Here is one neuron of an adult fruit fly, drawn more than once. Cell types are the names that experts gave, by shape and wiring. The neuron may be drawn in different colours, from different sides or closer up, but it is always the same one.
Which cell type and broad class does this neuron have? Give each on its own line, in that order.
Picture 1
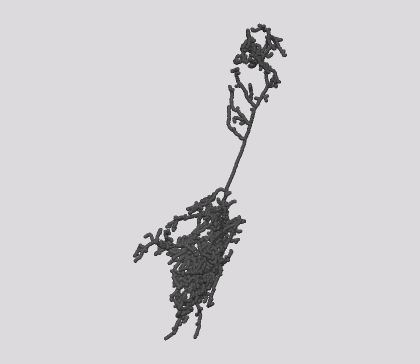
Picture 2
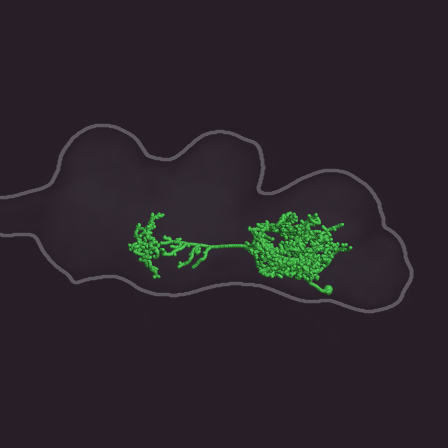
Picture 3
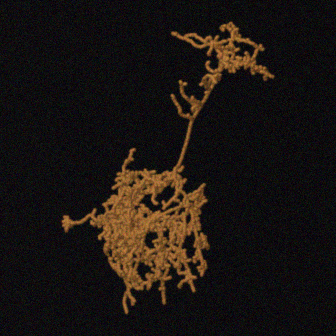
INXXX038
nerve-cord intrinsic neuron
